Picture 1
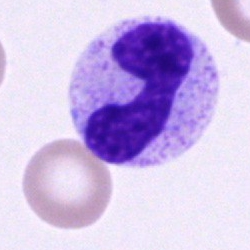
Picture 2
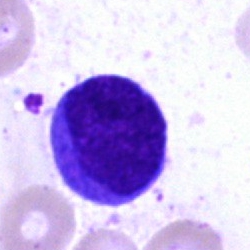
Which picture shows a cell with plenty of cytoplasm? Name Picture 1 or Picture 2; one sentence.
It is the cell in picture 1 that has plenty of cytoplasm.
